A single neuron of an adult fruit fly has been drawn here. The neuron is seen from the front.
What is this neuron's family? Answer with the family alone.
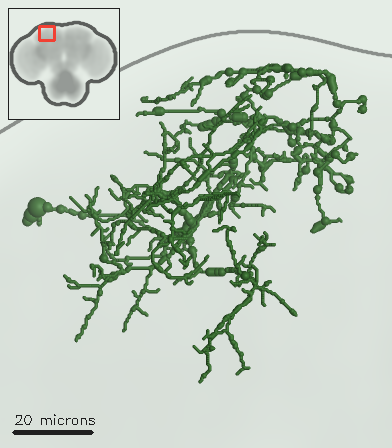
hemilineage SLPpl1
